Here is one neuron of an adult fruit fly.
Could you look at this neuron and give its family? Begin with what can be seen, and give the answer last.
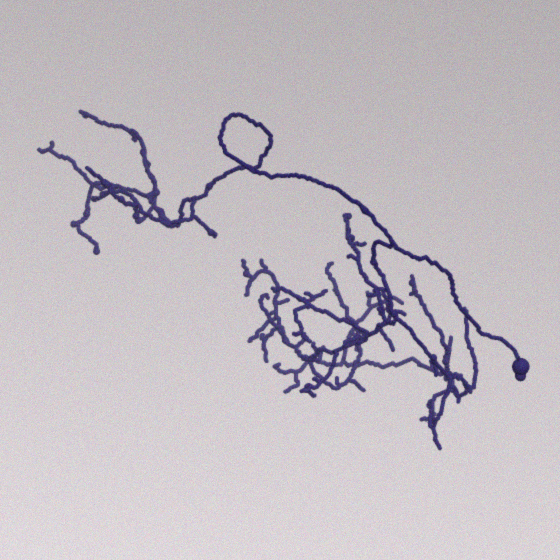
The picture shows dozens of branch ends. In this view it is wider than it is tall. This is a central-brain intrinsic neuron. Its family is hemilineage LHp3.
